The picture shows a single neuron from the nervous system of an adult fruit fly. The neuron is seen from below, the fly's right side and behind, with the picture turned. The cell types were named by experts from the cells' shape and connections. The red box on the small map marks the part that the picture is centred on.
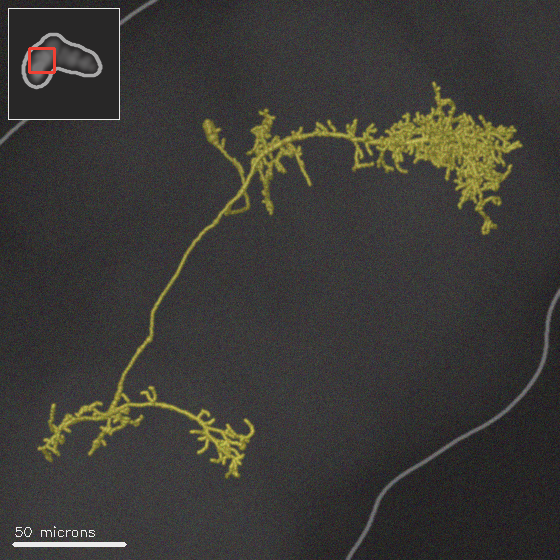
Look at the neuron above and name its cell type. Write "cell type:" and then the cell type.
cell type: PLP078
